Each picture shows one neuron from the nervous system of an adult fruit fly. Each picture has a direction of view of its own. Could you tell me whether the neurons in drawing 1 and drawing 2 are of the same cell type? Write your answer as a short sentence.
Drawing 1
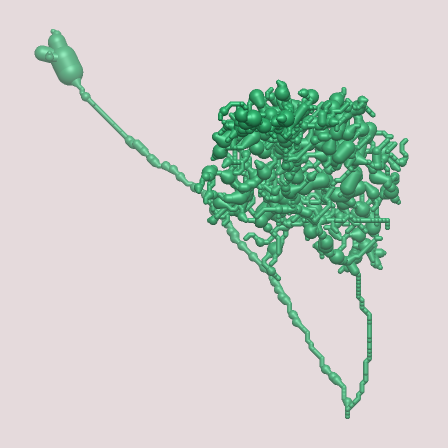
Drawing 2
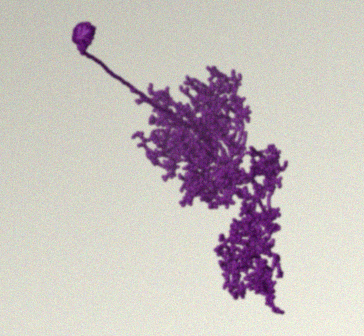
They are of the same cell type.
